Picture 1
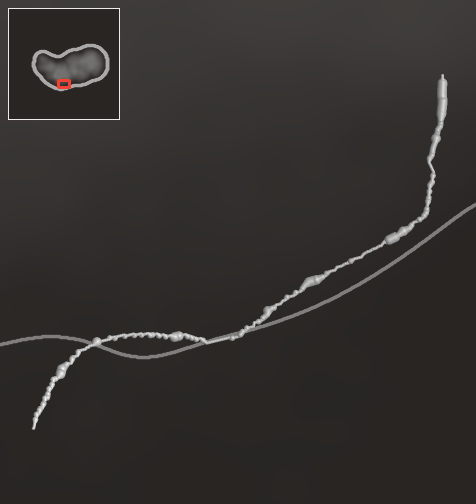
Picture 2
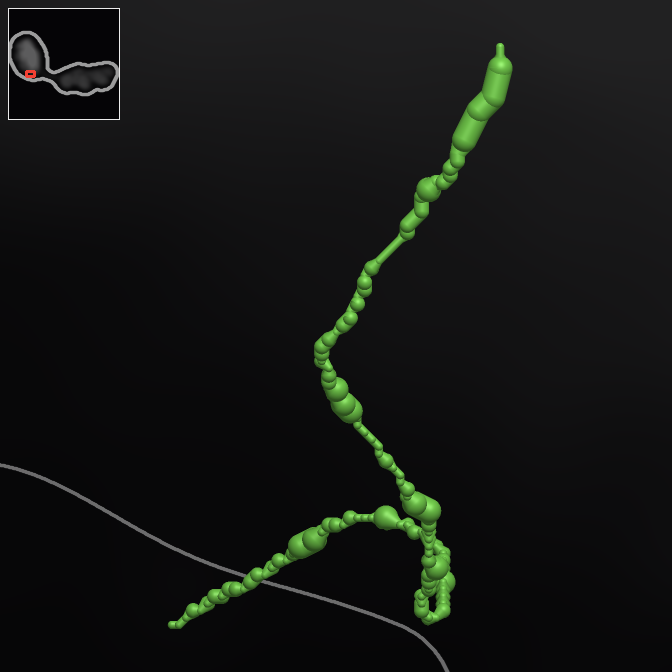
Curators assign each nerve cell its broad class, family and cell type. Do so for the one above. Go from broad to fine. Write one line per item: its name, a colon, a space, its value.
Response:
broad class: photoreceptor or other optic-lobe sensory neuron
family: class visual
cell type: R7p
